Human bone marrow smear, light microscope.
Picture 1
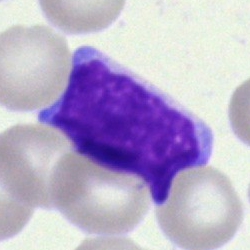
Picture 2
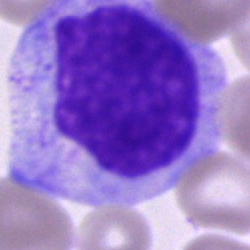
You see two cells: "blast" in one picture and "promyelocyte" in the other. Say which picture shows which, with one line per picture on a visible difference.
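Picture 1: blast. No granules are visible in the cytoplasm.
Picture 2: promyelocyte. Fine purple granules are scattered in the cytoplasm, most plainly on the left side.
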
